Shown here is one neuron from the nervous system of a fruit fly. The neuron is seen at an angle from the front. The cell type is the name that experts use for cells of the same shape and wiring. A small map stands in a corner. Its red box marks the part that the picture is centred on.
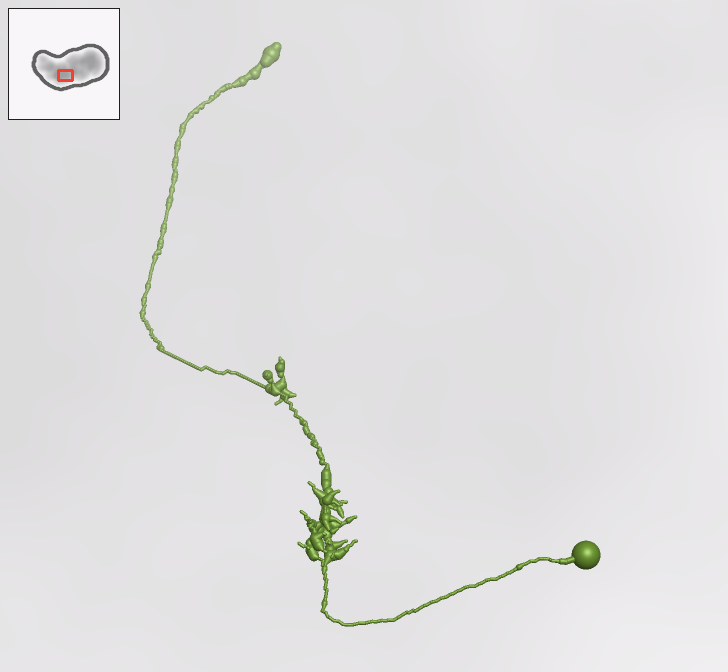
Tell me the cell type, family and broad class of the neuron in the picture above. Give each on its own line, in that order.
Tm2
Tm
optic-lobe intrinsic neuron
